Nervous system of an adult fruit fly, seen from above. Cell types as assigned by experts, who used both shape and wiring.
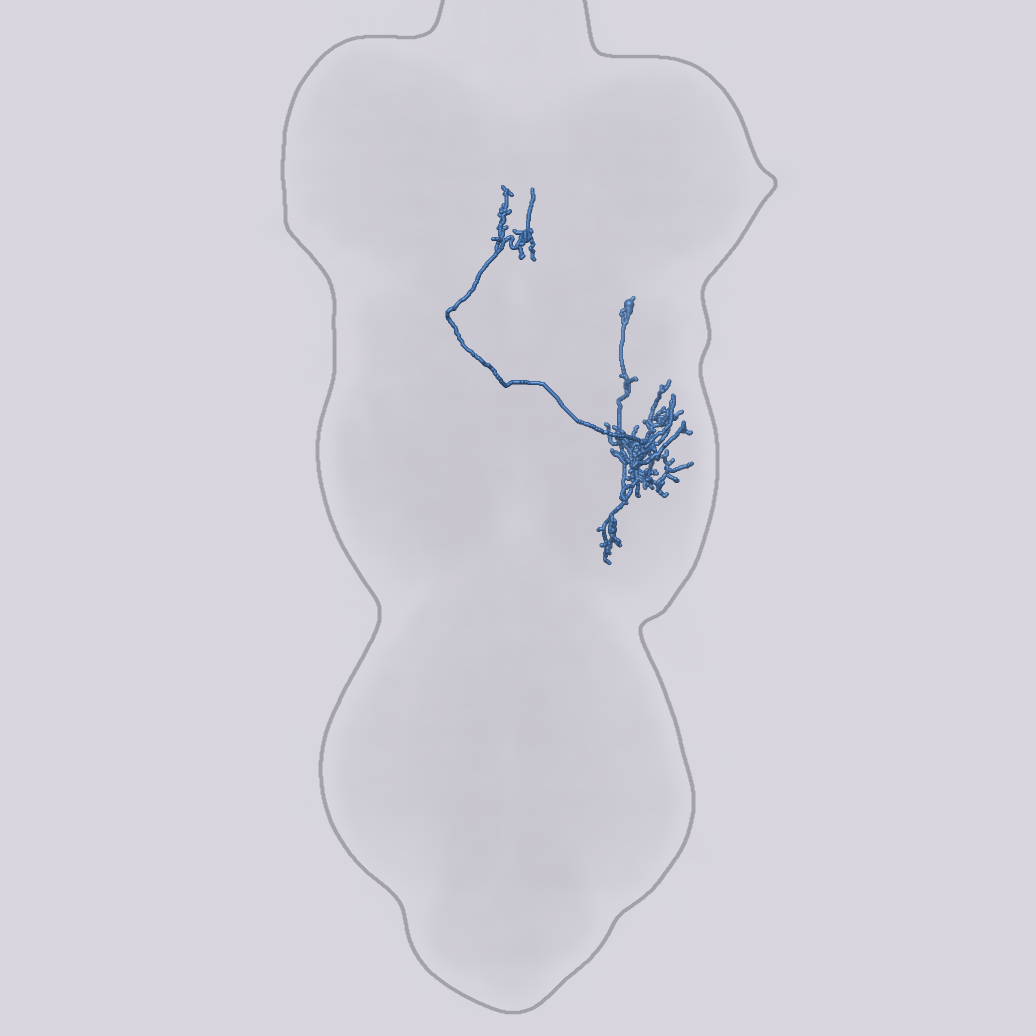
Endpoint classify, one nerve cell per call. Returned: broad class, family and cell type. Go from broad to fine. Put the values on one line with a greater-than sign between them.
nerve-cord intrinsic neuron > hemilineage 14B > IN14B012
